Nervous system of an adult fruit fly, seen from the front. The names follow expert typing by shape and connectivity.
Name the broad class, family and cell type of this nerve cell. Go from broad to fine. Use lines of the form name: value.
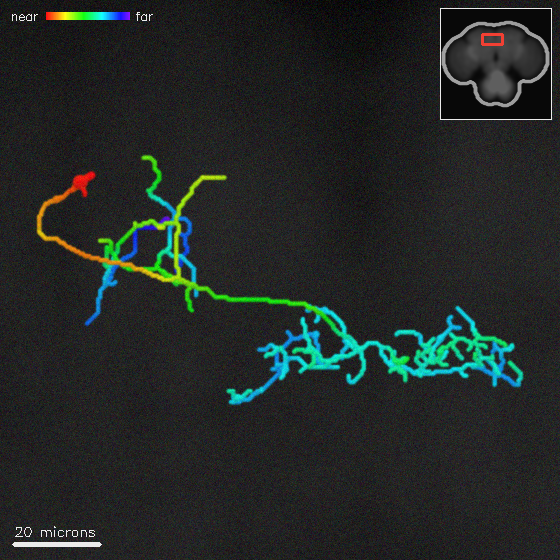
broad class: central-brain intrinsic neuron
family: class DAN
cell type: PAM06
